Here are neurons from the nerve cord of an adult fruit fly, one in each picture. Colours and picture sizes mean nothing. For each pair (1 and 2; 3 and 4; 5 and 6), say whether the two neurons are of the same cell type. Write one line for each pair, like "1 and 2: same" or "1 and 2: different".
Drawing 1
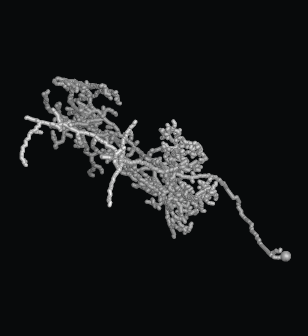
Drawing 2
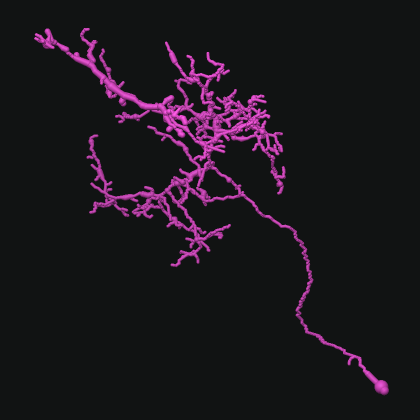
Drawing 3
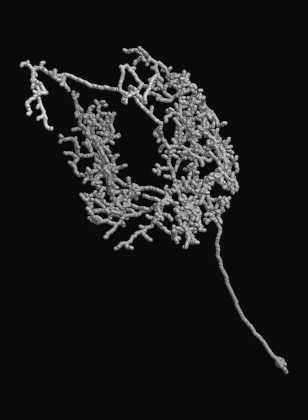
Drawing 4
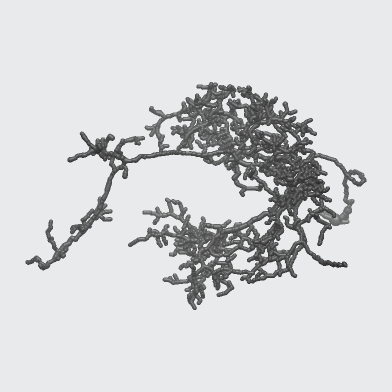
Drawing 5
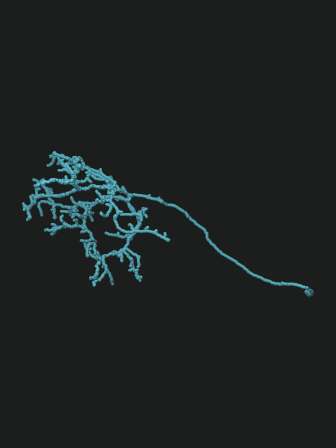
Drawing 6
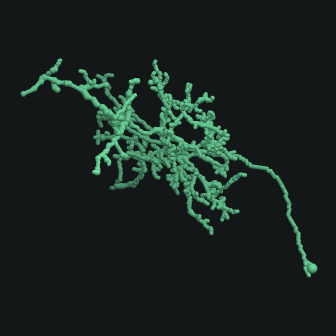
1 and 2: different
3 and 4: same
5 and 6: different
